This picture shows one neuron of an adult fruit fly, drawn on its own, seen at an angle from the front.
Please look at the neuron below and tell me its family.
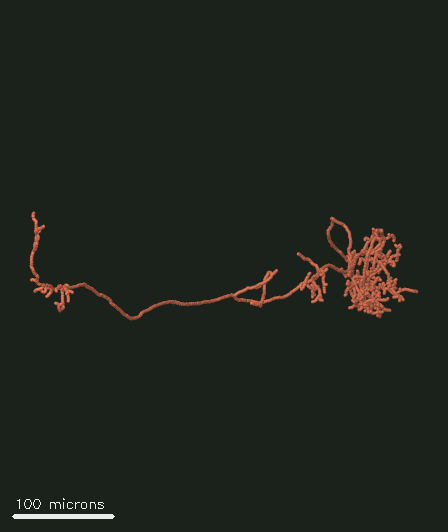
hemilineage 12B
